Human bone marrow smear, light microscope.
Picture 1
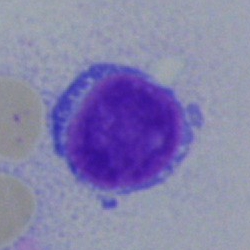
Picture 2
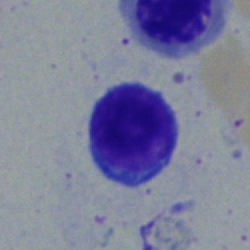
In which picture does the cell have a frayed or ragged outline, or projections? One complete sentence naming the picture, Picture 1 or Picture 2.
Picture 1 shows a cell with a rough edge.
